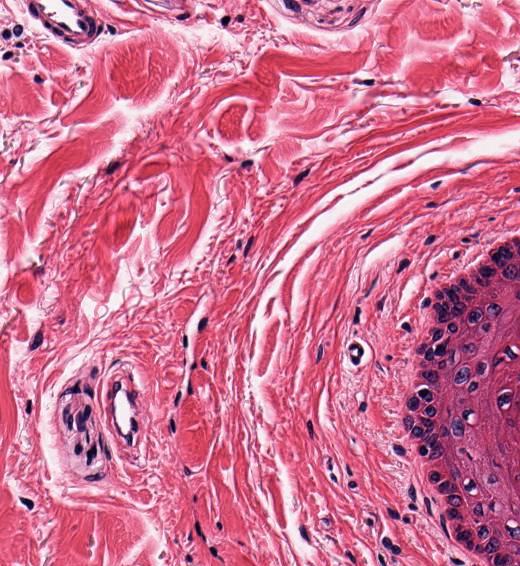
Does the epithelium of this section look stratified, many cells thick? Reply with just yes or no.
Yes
